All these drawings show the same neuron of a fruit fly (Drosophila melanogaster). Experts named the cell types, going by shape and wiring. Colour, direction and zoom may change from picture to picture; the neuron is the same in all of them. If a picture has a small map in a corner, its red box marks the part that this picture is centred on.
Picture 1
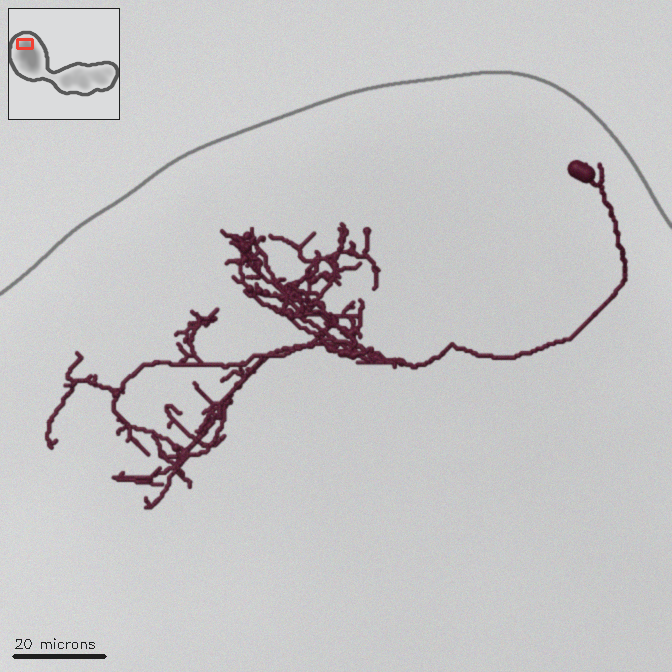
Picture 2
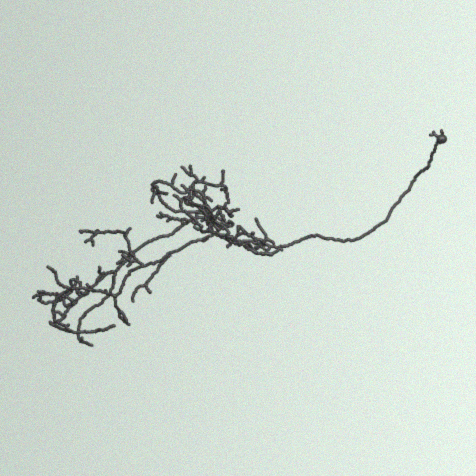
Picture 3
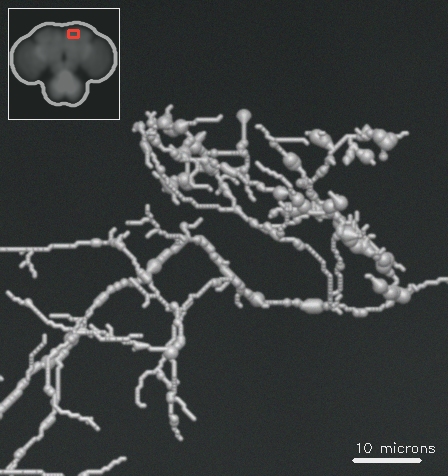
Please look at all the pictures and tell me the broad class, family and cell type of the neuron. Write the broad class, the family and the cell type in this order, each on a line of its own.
central-brain intrinsic neuron
hemilineage SLPad1_posterior
CB3391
